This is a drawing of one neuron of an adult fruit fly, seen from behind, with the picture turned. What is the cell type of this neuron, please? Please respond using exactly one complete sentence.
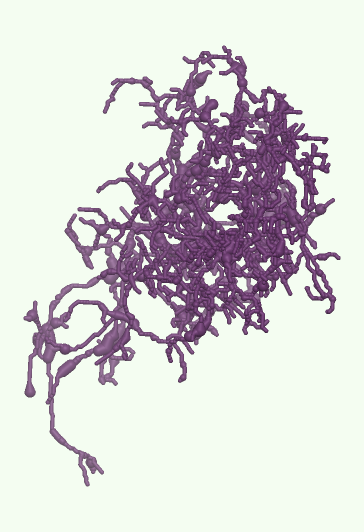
The cell type PVLP079 is the type of this neuron.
